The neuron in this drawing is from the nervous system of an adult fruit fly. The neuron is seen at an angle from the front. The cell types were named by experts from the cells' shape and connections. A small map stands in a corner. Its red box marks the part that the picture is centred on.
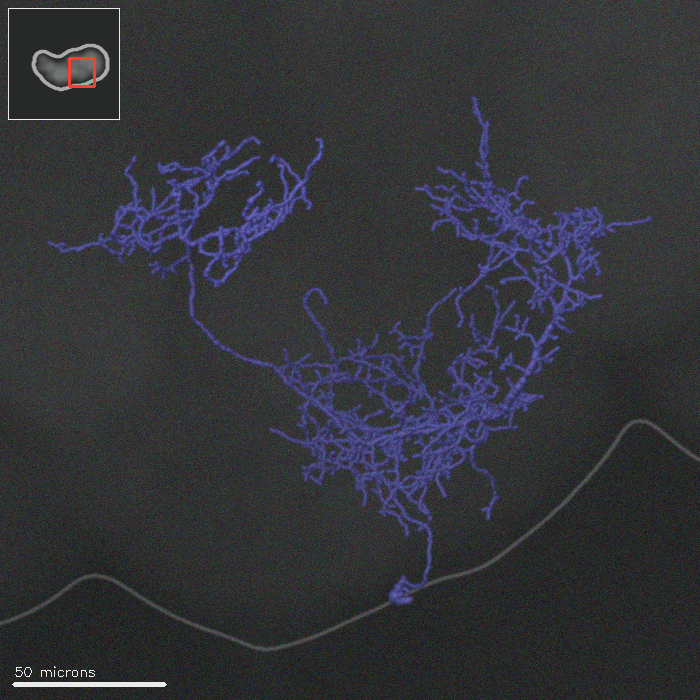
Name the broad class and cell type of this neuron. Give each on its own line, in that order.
central-brain intrinsic neuron
GNG499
